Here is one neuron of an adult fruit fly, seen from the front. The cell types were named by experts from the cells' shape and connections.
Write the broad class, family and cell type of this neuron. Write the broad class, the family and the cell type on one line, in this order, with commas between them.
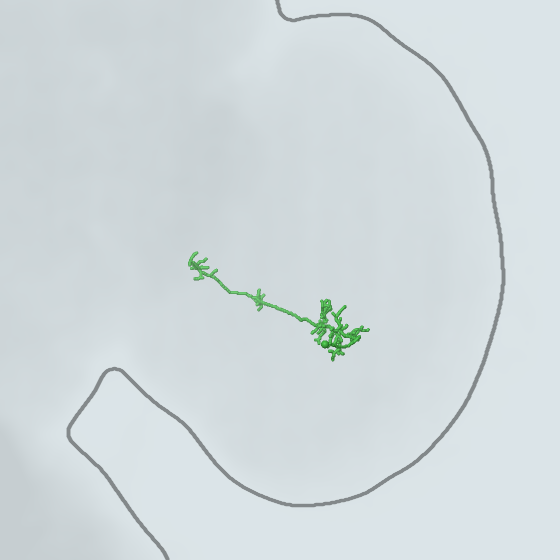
optic-lobe intrinsic neuron, TmY, TmY13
